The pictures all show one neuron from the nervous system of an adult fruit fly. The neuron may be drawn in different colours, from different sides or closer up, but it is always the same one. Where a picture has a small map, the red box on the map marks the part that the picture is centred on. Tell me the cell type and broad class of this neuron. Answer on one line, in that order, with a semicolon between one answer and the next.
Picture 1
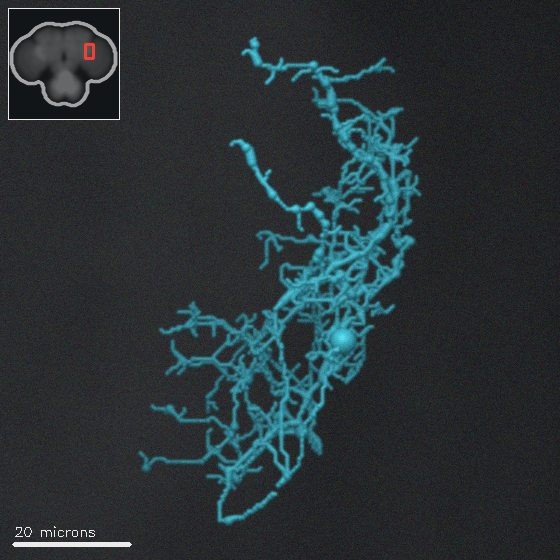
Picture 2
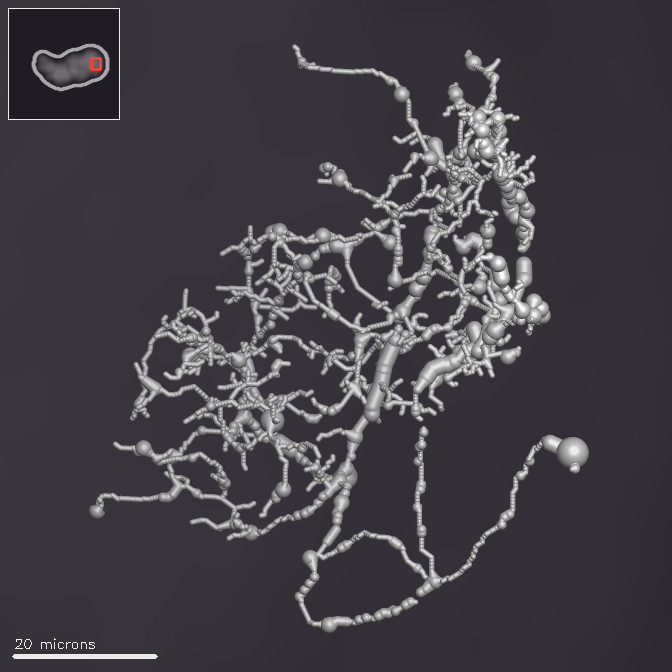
AVLP409; central-brain intrinsic neuron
